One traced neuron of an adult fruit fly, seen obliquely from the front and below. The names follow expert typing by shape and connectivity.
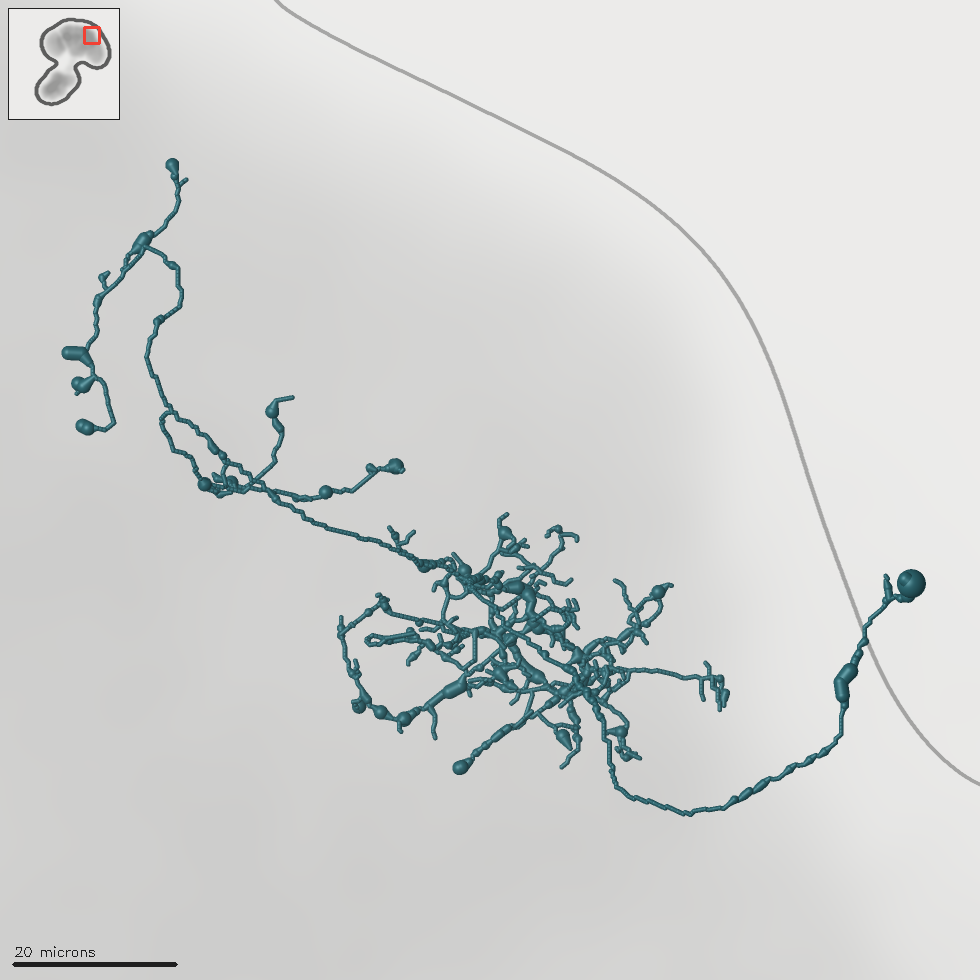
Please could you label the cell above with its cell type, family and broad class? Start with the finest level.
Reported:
CB2701; hemilineage LHa1; central-brain intrinsic neuron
